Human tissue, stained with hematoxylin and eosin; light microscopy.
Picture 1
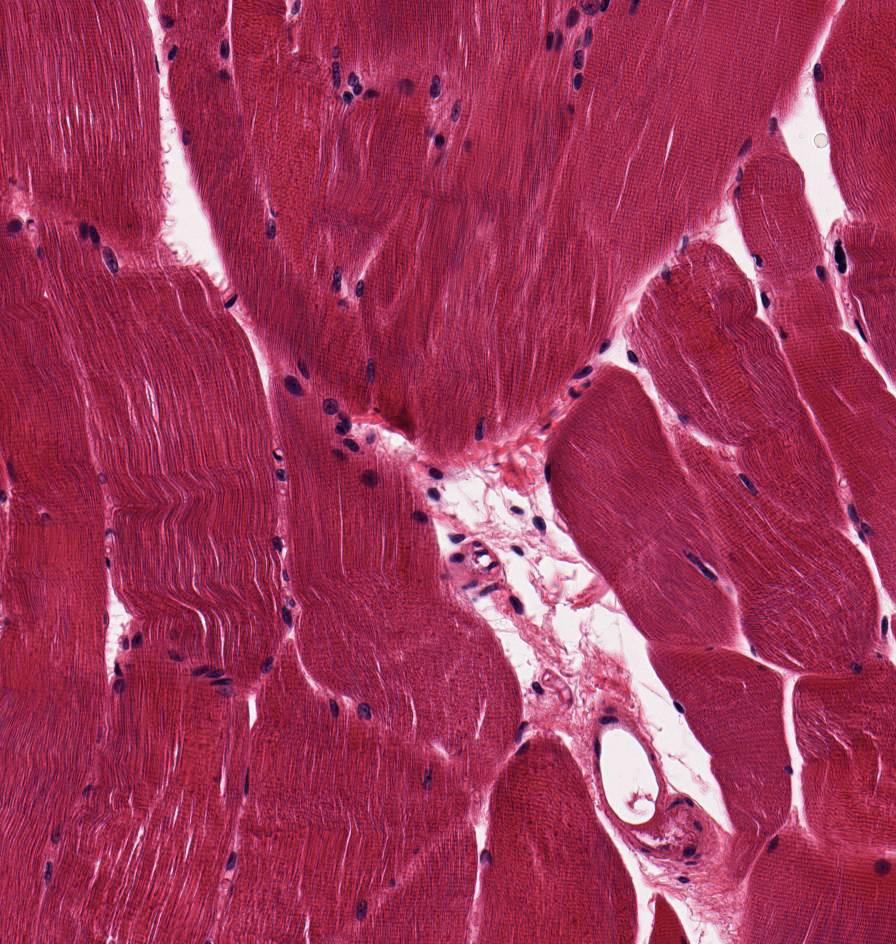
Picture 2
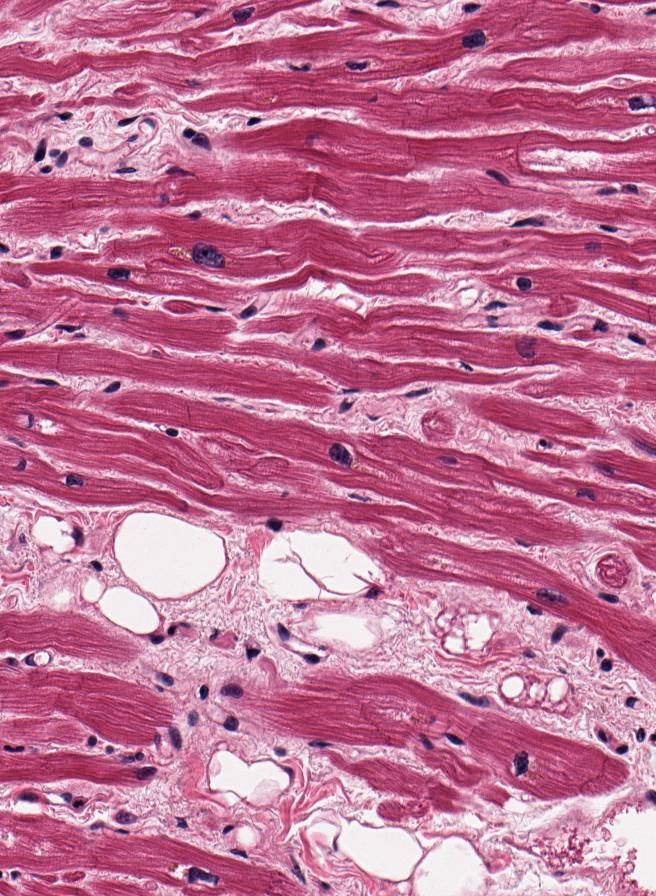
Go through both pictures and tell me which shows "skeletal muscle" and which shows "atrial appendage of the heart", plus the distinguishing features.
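First, identity: picture 1 is skeletal muscle; picture 2 is atrial appendage of the heart. Next, fibre shape: picture 1 has broad, unbranched fibres with fine transverse striations, whereas in picture 2 fibres branch and join neighbours. Then nuclei: flattened dark nuclei lie at the fibre edges in picture 1 but centrally in picture 2. Third, layout: picture 1 fibres form bundles running in differing directions; picture 2 fibres run roughly horizontally, in longitudinal section. Last, extras: clusters of empty rounded fat cells lie among the fibres in the lower half of picture 2.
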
